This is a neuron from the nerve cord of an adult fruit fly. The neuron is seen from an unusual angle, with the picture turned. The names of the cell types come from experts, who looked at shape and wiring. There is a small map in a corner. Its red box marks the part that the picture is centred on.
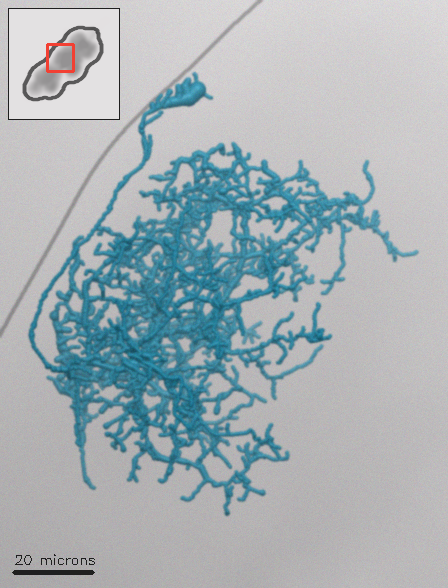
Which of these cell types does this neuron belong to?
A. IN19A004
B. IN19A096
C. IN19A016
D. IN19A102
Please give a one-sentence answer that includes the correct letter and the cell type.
In cell type, the neuron corresponds to option C, IN19A016.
